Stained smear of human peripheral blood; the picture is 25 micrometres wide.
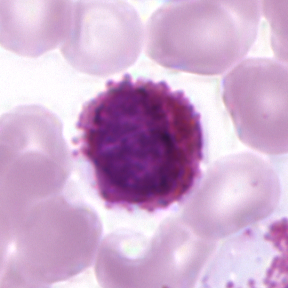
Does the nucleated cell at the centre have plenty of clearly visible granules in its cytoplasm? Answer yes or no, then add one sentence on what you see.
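Yes. The cell is packed with coarse, dark purple granules.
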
